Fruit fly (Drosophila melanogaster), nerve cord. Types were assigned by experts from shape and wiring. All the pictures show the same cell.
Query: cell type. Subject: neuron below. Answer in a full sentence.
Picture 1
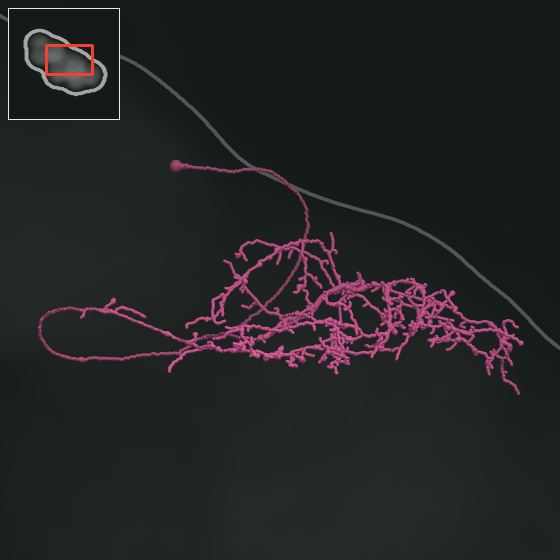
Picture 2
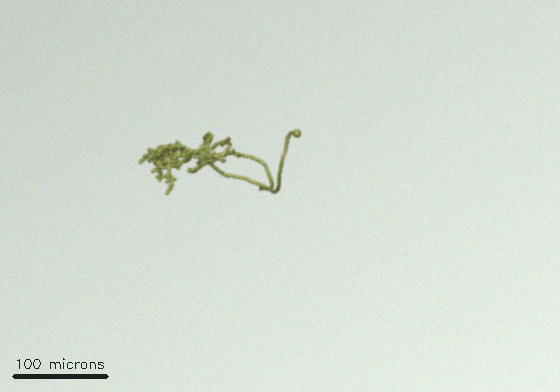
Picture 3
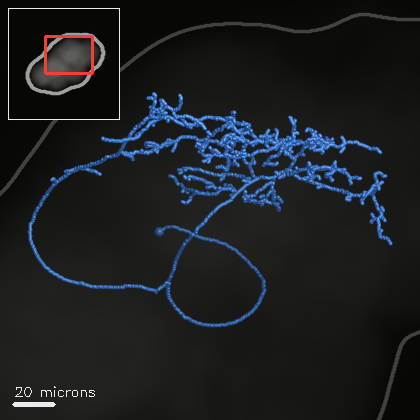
The cell type is IN19B043.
